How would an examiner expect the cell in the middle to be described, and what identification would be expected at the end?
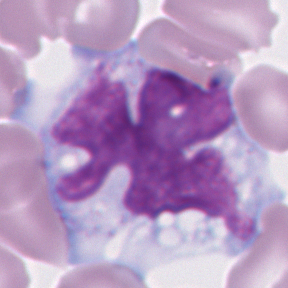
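There's a wide rim of pale grey-blue cytoplasm around the nucleus here. The nucleus itself is one folded mass with broad blunt lobes, not separate segments linked by thin strands. At most there's a faint fine dusting of granules, nothing coarse. The outline is irregular rather than smoothly round. It's a monocyte.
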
